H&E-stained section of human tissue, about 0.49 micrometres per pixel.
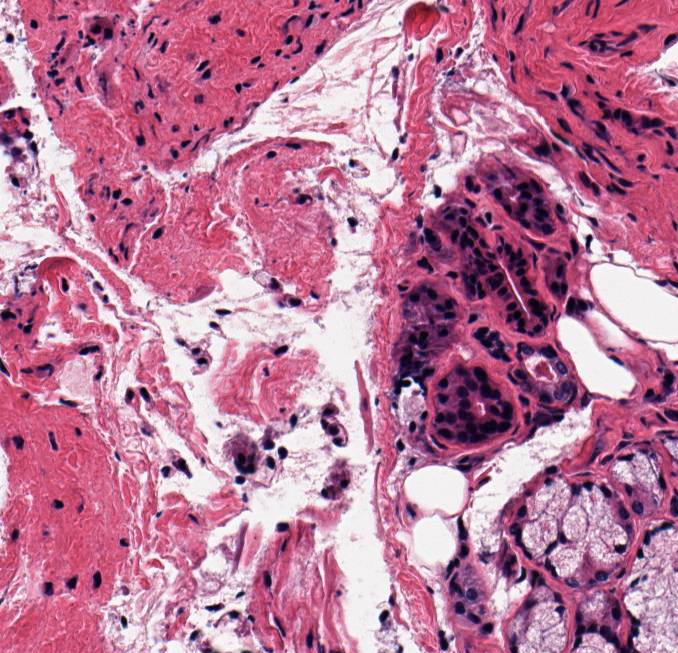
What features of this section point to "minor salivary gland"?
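Look first at the lower right corner, where rounded acini have pale, finely foamy cytoplasm and dark nuclei pressed against their outer edges. Those foamy acini are what go with a minor salivary gland.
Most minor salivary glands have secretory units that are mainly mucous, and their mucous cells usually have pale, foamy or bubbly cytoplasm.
Just right of centre, though, is a lobulated cluster of tightly packed cells that stain deep purple. The upper and left parts are filled with bundles of pink fibres that hold only sparse, scattered, elongated dark nuclei.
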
